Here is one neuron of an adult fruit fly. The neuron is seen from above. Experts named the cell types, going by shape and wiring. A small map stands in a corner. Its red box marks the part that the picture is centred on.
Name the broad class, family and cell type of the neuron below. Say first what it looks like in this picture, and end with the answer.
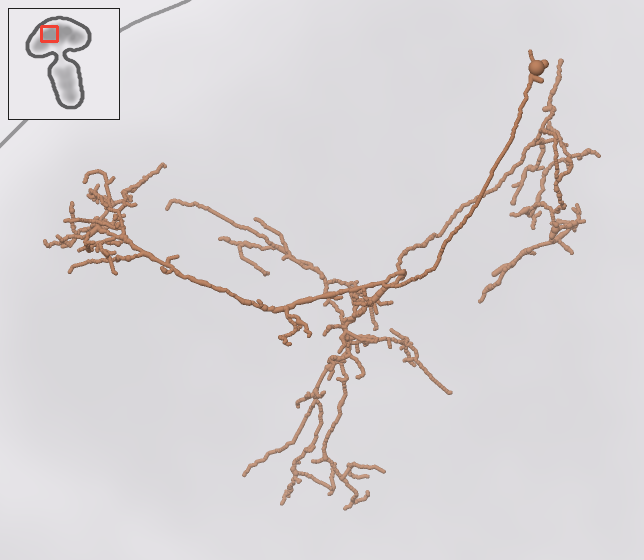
It is in the brain and does not reach the nerve cord. The cell body can be seen at the upper right of the picture. The picture shows dozens of branch ends. It is a central-brain intrinsic neuron. Its family is hemilineage SMPpd1. Its cell type is SMP341.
